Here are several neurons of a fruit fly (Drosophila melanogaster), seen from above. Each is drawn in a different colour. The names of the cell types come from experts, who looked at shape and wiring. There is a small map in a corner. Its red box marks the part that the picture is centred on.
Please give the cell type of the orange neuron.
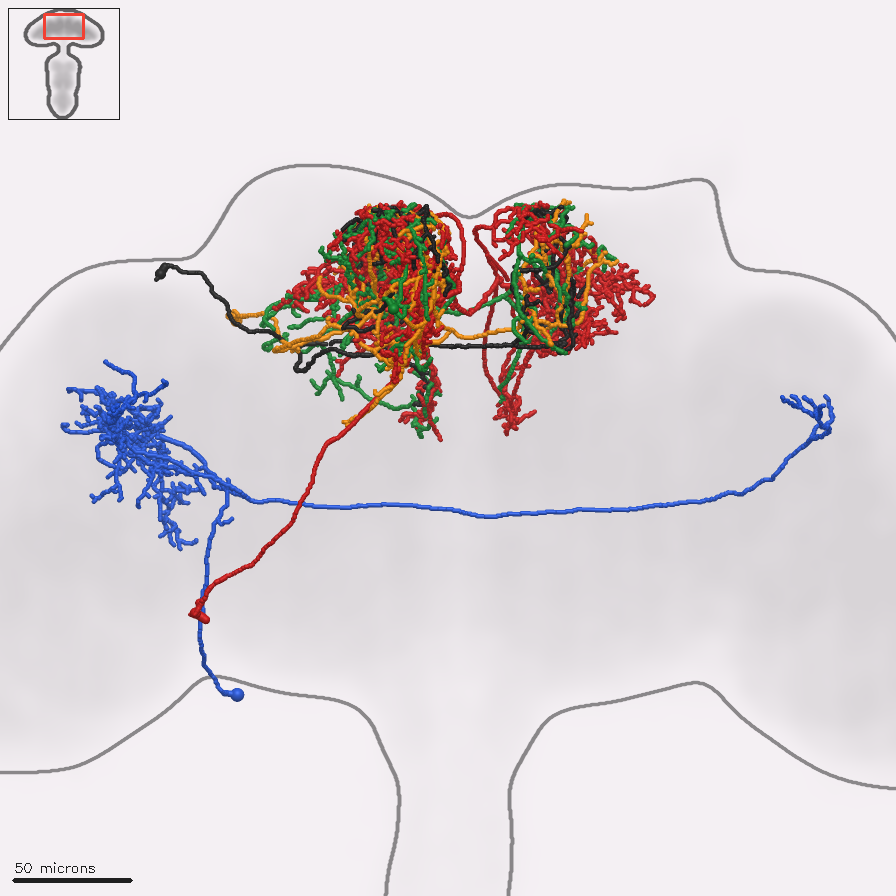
CRE070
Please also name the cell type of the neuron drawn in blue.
CB1139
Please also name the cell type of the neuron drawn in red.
PPL108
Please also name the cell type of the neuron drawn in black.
CRE059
